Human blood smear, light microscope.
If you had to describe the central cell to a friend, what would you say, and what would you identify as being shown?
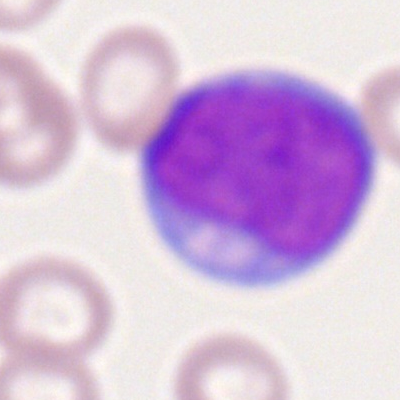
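Start with the outline: it is smooth, and round to slightly oval. Now look at the cytoplasm, which is blue and widest along the lower edge of the cell. In that lower band you can find a few pale, clear spots, but no granules anywhere in the cytoplasm. This cell is a myeloblast.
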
